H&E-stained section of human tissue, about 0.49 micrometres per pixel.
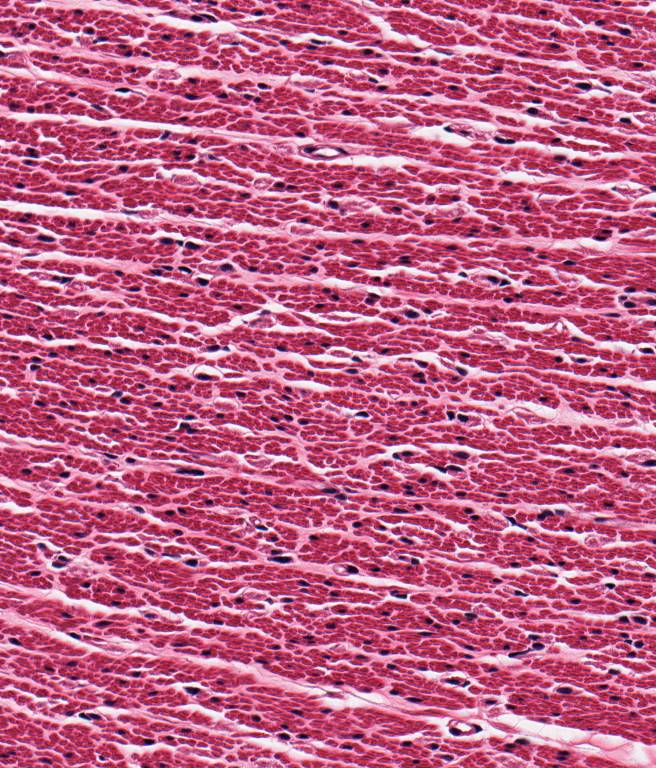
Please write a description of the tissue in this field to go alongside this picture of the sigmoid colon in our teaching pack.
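Muscle fibres take up the entire field, running more or less horizontally across it. Scattered evenly among them, all the way through, are small dark oval nuclei. Between the fibres you'll find thin strands of pale pink connective tissue. There's no epithelium here, and no glands either.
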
